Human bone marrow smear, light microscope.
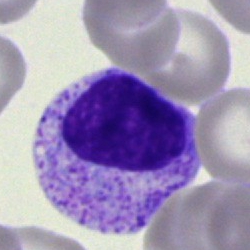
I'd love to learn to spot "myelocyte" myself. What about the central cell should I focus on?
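This is a myelocyte.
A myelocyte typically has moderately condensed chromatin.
Here the chromatin is dark purple and fairly dense throughout the nucleus, in keeping with that.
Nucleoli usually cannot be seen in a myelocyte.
None are visible here.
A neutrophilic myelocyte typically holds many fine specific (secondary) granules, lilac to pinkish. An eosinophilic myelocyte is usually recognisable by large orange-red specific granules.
Many fine purple granules are scattered through this cytoplasm; they are fine, not large, and purple, not orange-red. Outline smooth and round.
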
